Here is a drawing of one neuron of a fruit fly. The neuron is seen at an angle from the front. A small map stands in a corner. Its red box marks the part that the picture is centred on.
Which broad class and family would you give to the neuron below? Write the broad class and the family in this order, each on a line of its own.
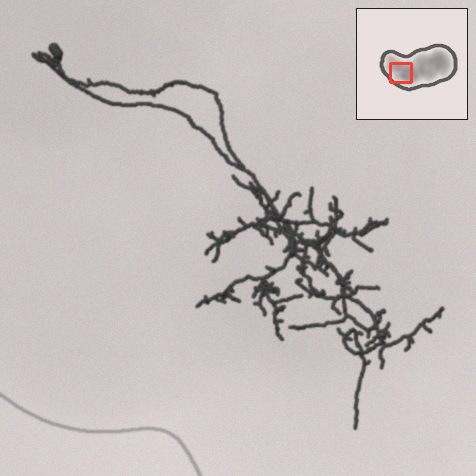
nerve-cord intrinsic neuron
hemilineage 11A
